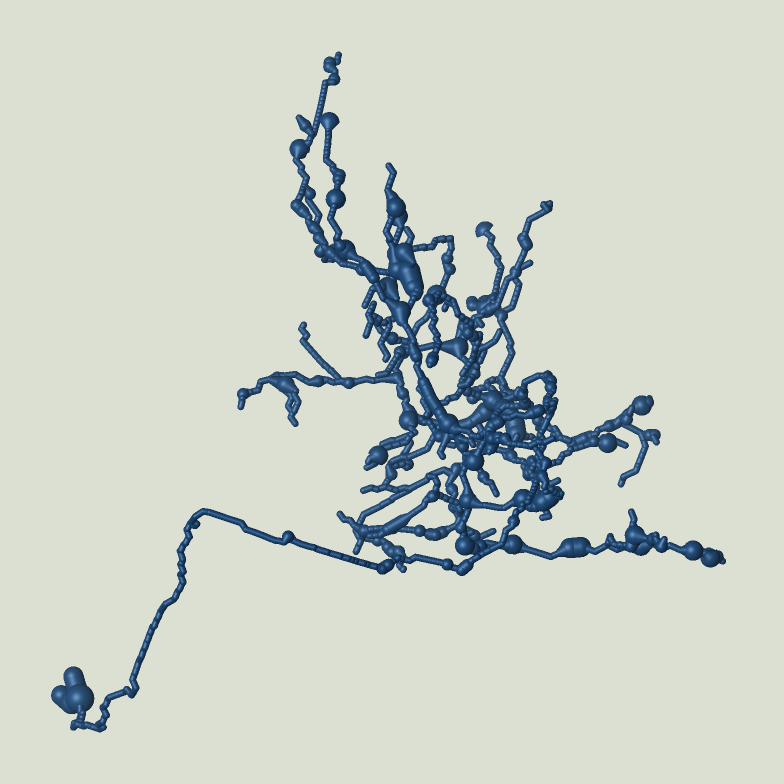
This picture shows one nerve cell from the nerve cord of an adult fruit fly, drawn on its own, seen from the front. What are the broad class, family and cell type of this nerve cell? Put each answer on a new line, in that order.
nerve-cord intrinsic neuron
hemilineage 14A
IN14A109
